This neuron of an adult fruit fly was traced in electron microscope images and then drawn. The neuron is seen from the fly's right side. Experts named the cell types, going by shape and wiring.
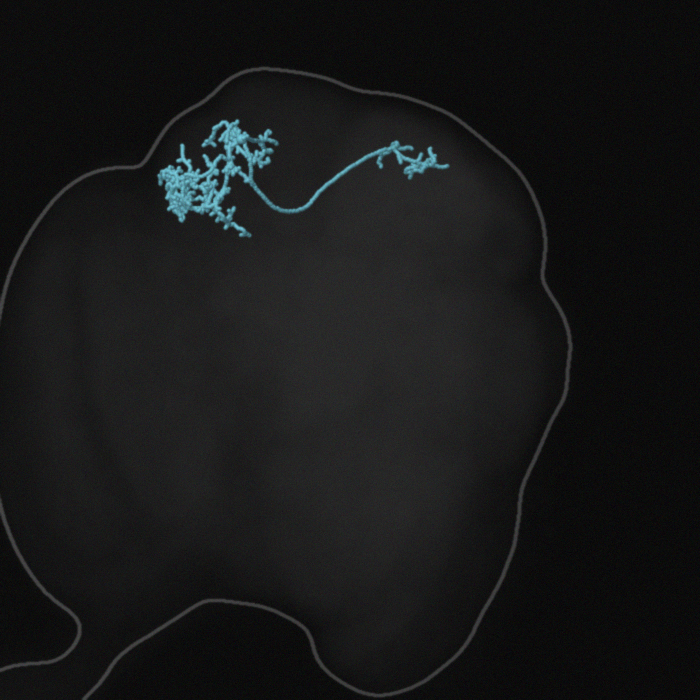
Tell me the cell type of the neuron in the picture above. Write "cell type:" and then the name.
cell type: CB4209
